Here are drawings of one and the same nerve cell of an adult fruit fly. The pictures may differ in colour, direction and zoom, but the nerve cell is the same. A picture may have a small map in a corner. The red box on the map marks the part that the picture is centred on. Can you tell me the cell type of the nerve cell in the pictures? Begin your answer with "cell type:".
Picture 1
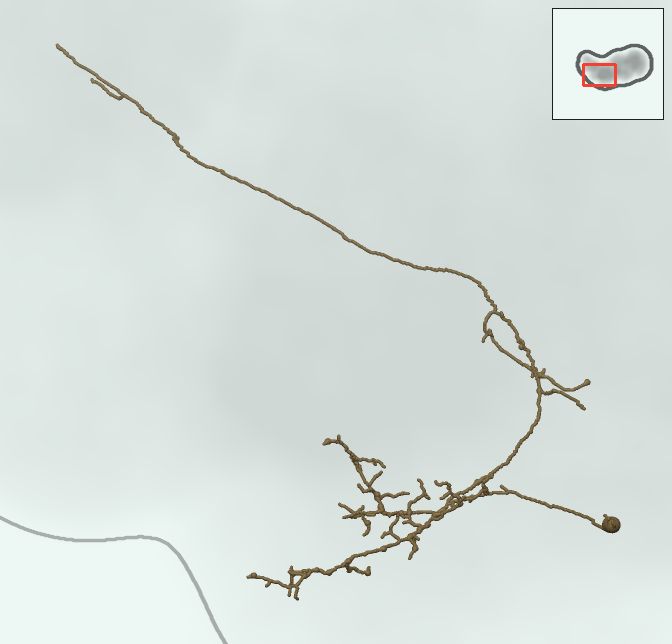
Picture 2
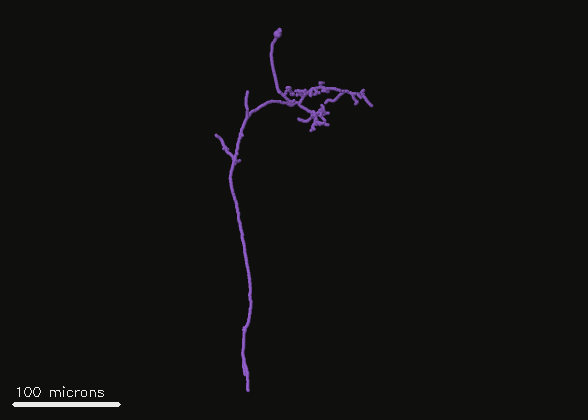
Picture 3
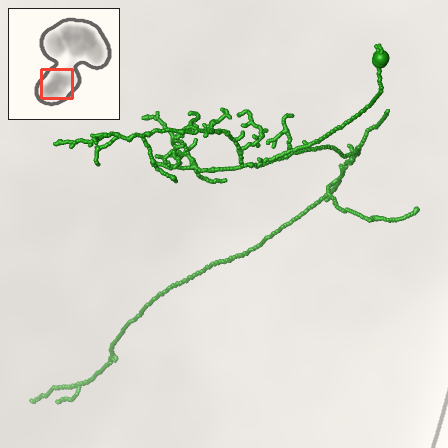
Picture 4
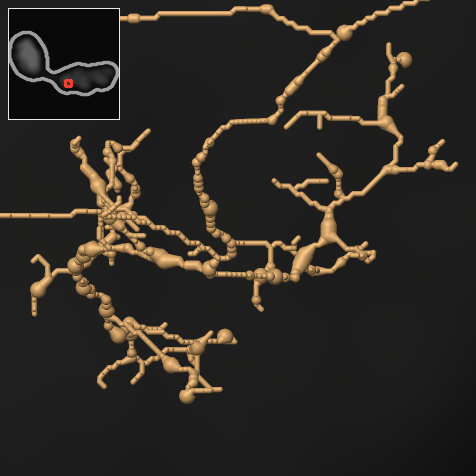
cell type: IN10B034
